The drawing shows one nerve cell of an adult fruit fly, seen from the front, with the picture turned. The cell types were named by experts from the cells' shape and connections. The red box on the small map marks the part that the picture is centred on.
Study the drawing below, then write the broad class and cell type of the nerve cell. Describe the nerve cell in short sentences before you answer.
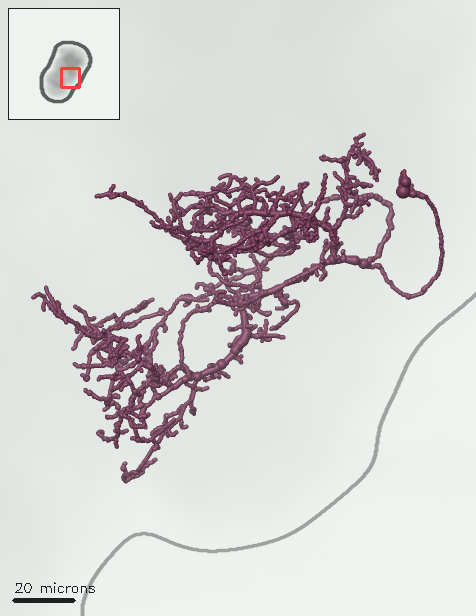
From left to right in the picture it spans about 140 microns. In this view it is about as wide as it is tall. This is a central-brain intrinsic neuron. It is of cell type PRW062.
